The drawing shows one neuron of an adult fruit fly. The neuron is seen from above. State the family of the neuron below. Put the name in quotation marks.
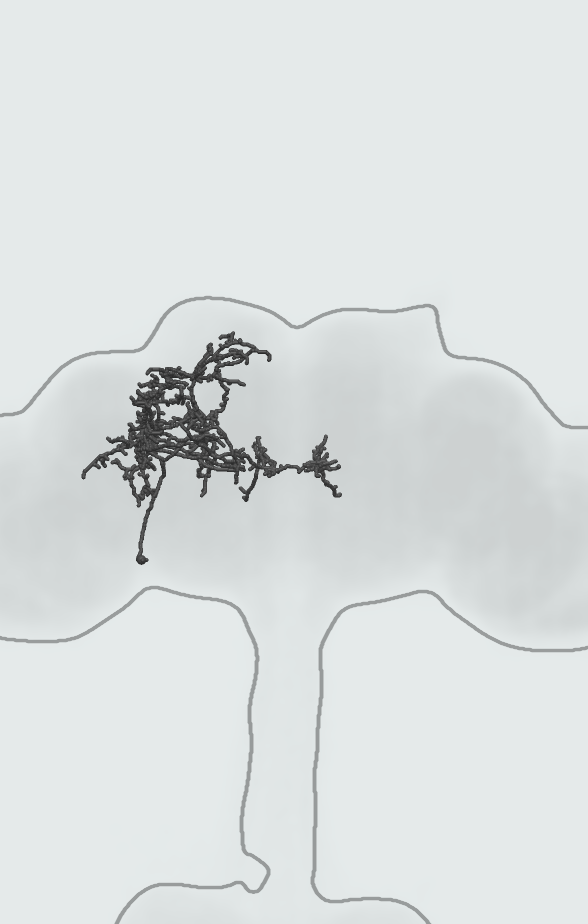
"hemilineage DL2_ventral"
